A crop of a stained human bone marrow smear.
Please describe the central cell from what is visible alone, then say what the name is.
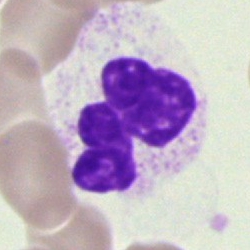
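The chromatin is dense and dark purple, broken only by a few small paler patches. No nucleoli can be made out in the nucleus. Fine pinkish-lilac granules lie scattered through the whole cytoplasm. The outline of the cell is roughly round. This is a segmented neutrophil.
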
